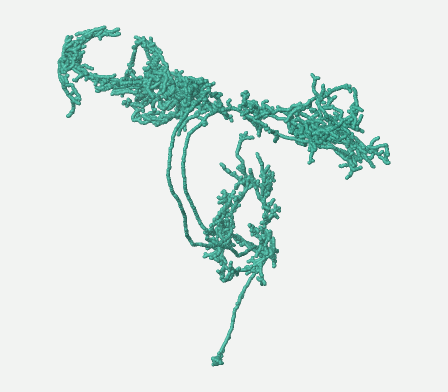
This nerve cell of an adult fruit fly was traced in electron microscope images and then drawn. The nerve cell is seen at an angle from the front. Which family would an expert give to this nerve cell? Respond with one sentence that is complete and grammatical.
This nerve cell falls within the family hemilineage 00B.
